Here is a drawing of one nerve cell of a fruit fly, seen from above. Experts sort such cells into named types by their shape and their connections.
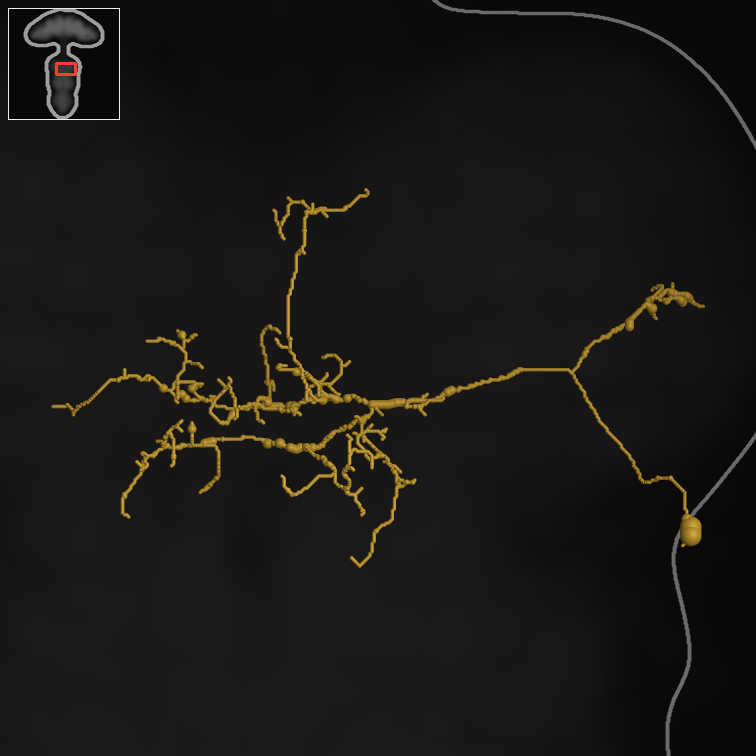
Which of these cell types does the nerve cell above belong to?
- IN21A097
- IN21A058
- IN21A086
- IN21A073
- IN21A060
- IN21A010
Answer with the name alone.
IN21A073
